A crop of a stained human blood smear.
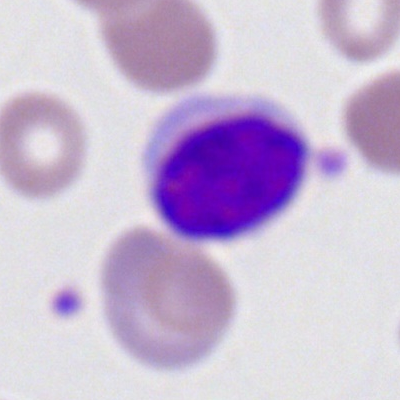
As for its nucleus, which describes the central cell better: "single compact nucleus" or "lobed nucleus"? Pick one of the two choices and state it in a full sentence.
The nucleus is one round, oval or kidney-shaped compact mass, not lobed or folded.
